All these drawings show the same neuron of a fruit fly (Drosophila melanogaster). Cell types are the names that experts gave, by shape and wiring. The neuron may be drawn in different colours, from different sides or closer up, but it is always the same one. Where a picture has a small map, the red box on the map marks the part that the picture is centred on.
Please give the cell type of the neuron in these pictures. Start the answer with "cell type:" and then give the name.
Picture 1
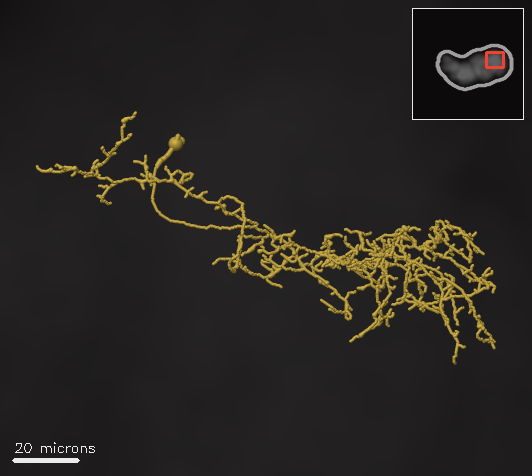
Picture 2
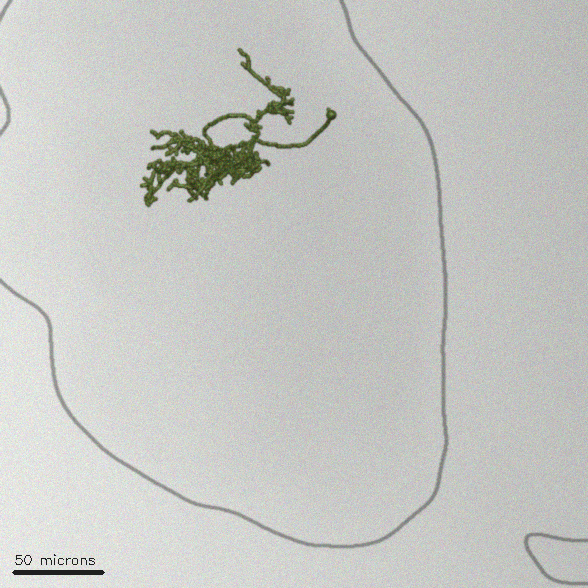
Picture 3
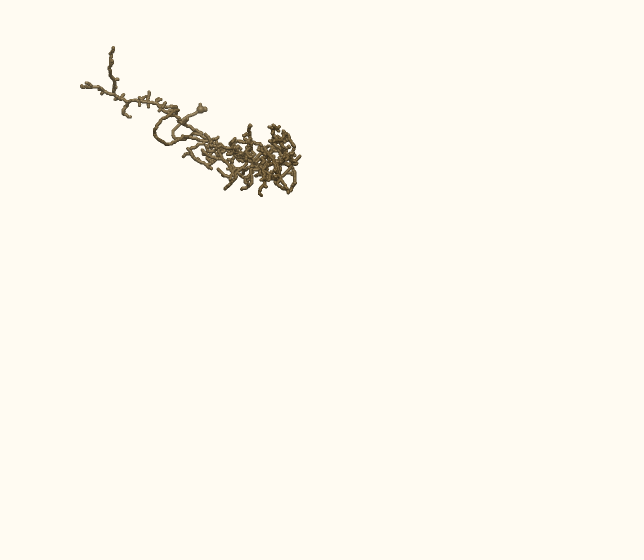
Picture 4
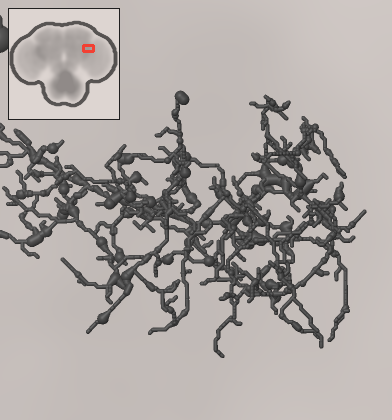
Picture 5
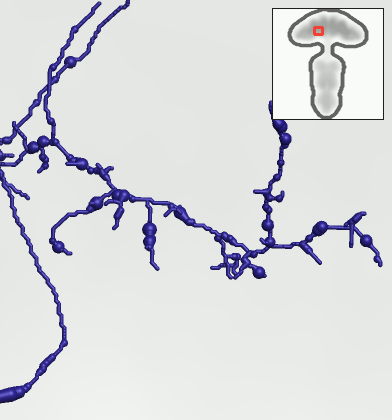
cell type: PVLP103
